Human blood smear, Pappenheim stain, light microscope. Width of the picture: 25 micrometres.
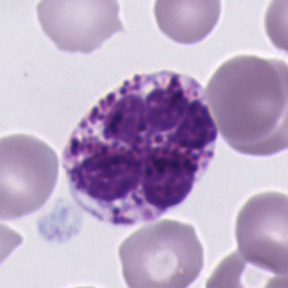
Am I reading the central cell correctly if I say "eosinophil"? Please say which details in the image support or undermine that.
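Eosinophil does not fit this cell; it is a basophil. Check one: some of the coarse, dark purple-black granules lie over the deep purple nuclear lobes.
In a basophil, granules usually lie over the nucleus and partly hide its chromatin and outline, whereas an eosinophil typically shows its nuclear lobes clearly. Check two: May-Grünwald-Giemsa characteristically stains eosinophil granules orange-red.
The granules here are dark purple-black, so their colour counts against eosinophil. Remaining observations: the outline is oval and smooth, without projections, the cytoplasm between the granules is pale pinkish-lilac, and a pale bluish platelet lies against the lower-left edge.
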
